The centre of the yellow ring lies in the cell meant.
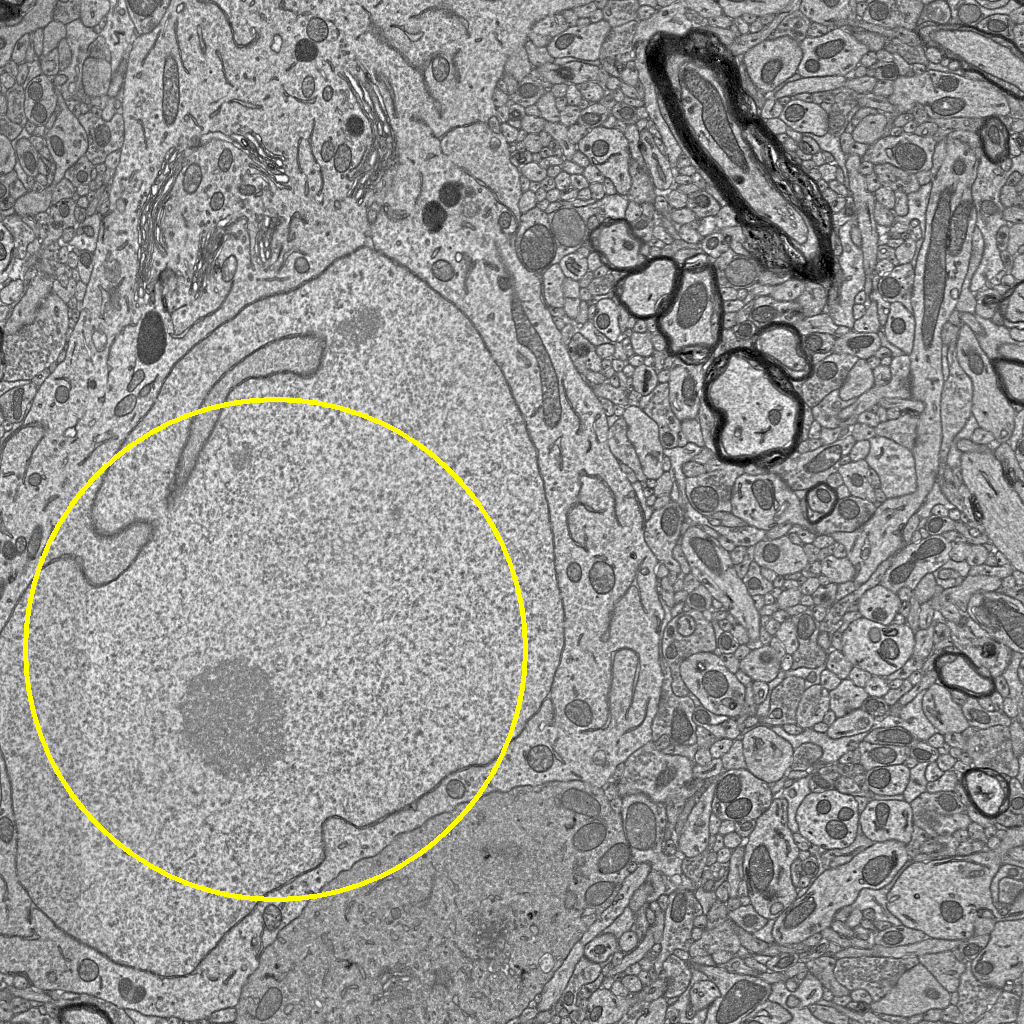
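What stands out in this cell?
A nucleus with a deep, narrow fold of its envelope entering from the upper left, and stacks of Golgi cisternae in the cytoplasm above it.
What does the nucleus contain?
Fine, evenly spread chromatin with no dense clumps lining the envelope, and a single dense, rounded nucleolus below and left of centre.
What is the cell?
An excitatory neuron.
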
